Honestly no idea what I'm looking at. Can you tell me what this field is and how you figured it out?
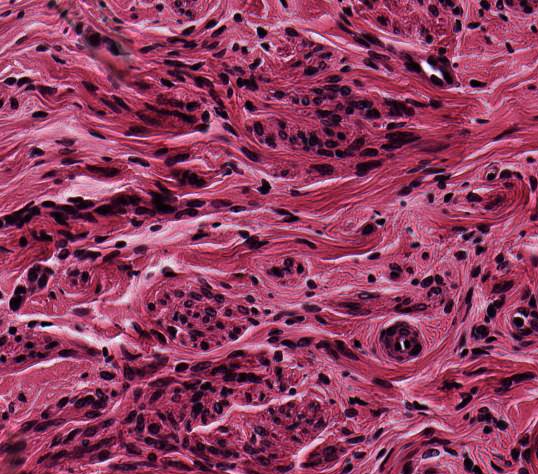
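Here the tissue is dense connective tissue, its fibre bundles interlacing and swirling in several directions rather than running parallel. Spindle-shaped cells with elongated, dark-staining nuclei are scattered between the bundles throughout.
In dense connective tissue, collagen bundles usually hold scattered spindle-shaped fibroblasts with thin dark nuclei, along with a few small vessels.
A small round vessel lies in the lower right, with cells arranged concentrically around a narrow lumen.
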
